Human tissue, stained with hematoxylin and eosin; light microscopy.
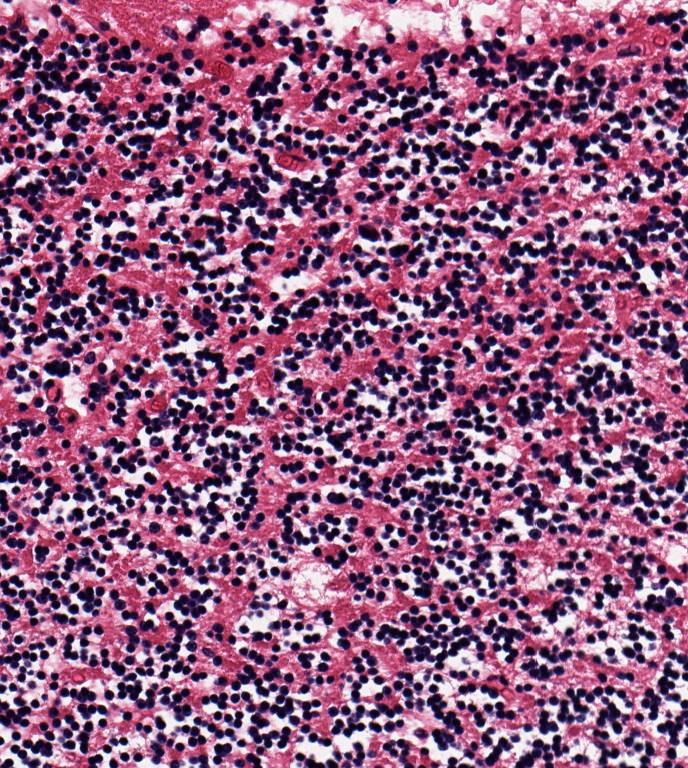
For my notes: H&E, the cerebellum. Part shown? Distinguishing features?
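Field: granular layer. Small nuclei densely, fairly evenly packed across nearly the whole field; most round, dark, with little visible cytoplasm. Irregular pink nucleus-free areas between clusters.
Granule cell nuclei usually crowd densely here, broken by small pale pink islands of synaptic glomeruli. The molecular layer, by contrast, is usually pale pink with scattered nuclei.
No epithelium, glands or follicles.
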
